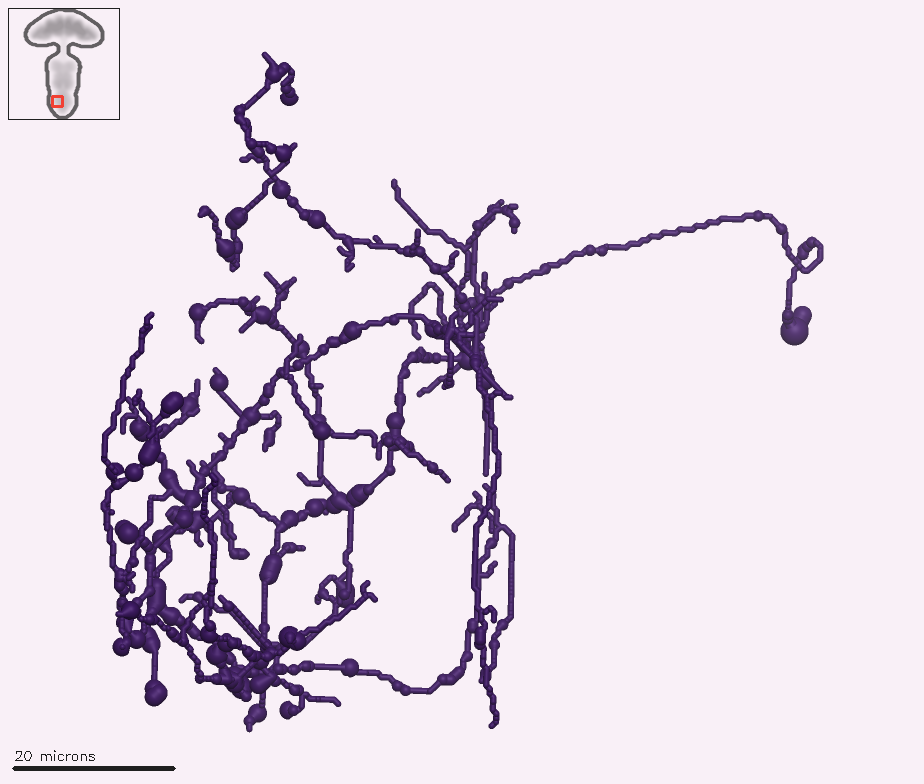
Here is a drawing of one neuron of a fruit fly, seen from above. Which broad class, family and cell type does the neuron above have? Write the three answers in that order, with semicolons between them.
nerve-cord intrinsic neuron; hemilineage 14A; IN14A032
